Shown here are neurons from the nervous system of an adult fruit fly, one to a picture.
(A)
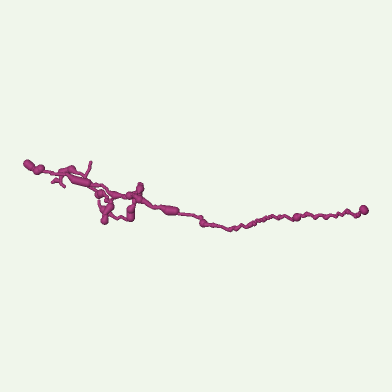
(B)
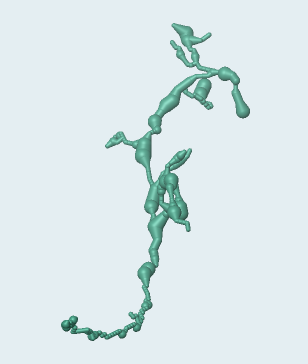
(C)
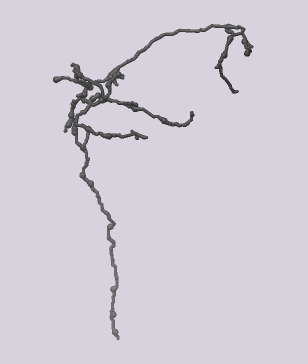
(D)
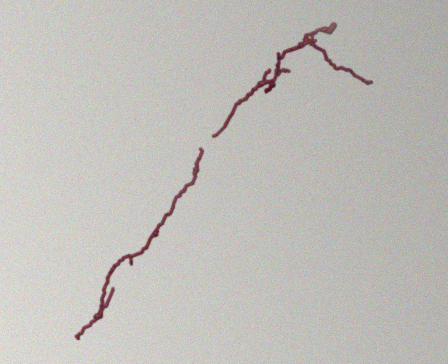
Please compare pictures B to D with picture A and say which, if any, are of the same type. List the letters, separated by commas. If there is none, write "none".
B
